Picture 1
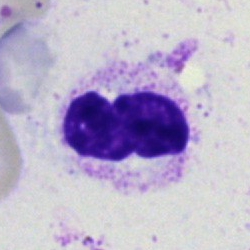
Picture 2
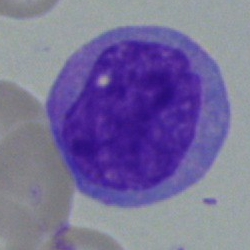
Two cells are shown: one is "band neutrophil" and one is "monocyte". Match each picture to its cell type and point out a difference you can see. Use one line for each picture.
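In picture 1 we see a band neutrophil: Fine pink-violet granules are scattered through the cytoplasm.
In picture 2 we see a monocyte: No granules are visible in the cytoplasm.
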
